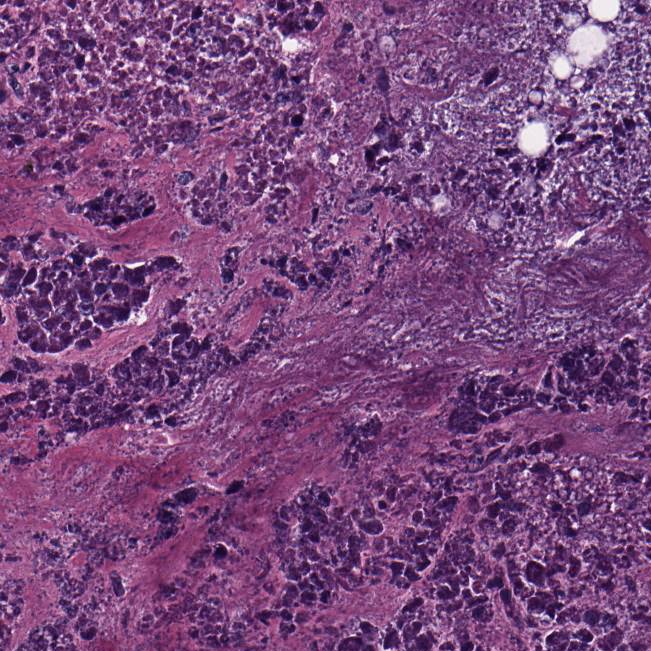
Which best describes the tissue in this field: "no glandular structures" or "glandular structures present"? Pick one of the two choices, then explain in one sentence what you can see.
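No glandular structures. No gland lumens or epithelial-lined spaces are seen anywhere in the field.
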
